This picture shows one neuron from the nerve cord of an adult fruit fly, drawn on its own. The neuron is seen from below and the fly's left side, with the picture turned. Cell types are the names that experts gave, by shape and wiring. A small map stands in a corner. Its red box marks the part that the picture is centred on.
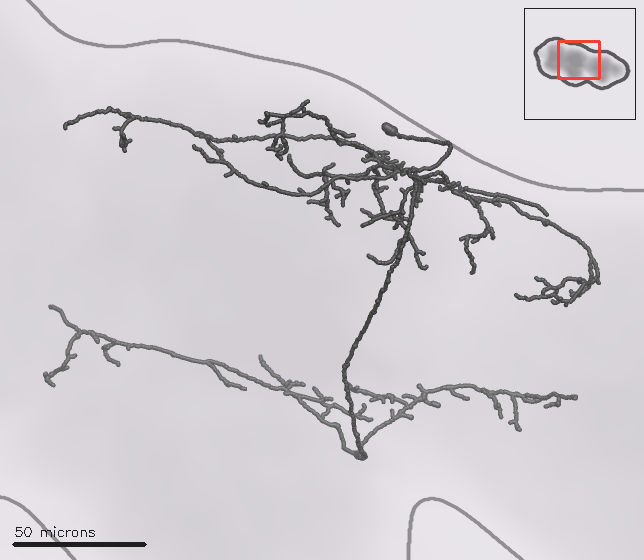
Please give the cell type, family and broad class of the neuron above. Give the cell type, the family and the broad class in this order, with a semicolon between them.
IN19B069; hemilineage 19B; nerve-cord intrinsic neuron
